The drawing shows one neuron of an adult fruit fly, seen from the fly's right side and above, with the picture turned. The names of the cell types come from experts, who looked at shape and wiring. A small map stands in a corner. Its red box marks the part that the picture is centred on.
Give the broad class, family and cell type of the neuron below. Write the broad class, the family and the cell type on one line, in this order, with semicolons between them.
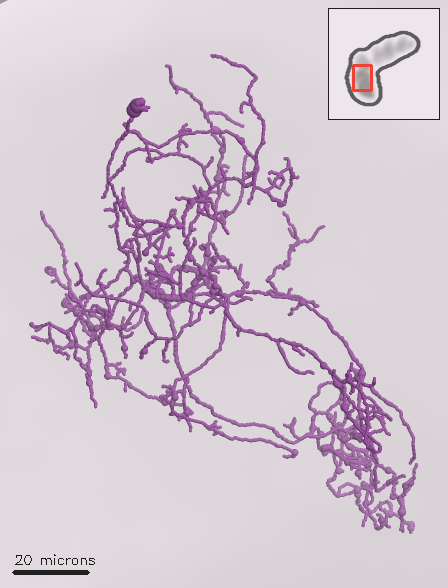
central-brain intrinsic neuron; hemilineage VLPl2_medial; CB3450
